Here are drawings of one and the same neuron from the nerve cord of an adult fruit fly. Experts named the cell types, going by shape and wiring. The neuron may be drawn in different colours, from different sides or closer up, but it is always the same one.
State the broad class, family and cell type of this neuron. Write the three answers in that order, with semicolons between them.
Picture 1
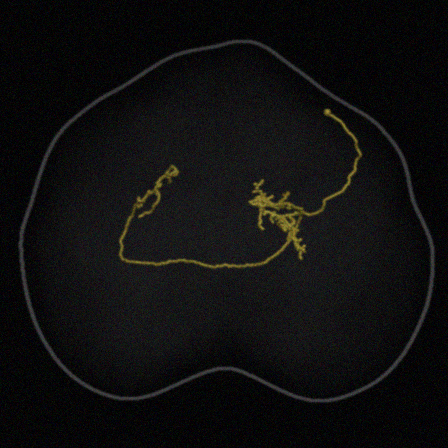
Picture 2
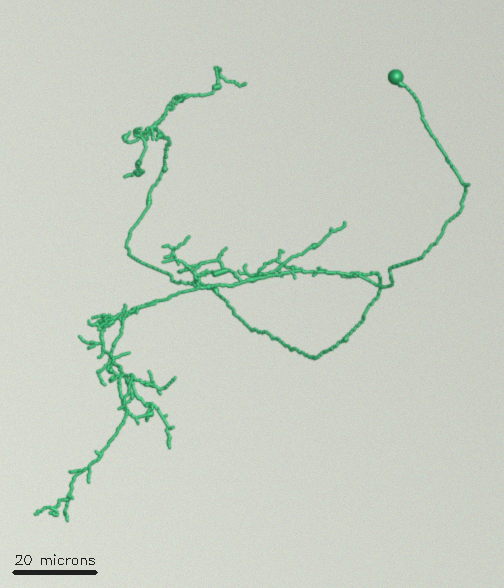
nerve-cord intrinsic neuron; hemilineage 01A; IN01A088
